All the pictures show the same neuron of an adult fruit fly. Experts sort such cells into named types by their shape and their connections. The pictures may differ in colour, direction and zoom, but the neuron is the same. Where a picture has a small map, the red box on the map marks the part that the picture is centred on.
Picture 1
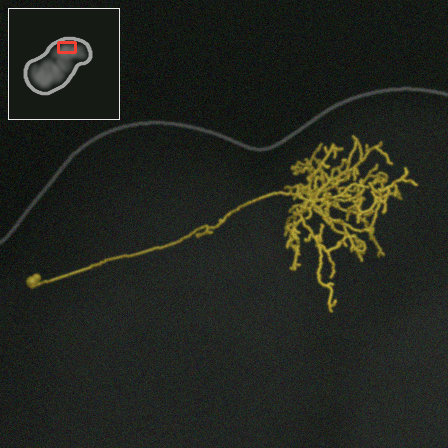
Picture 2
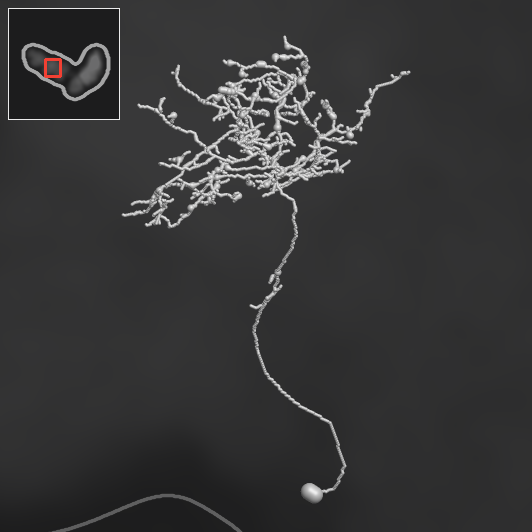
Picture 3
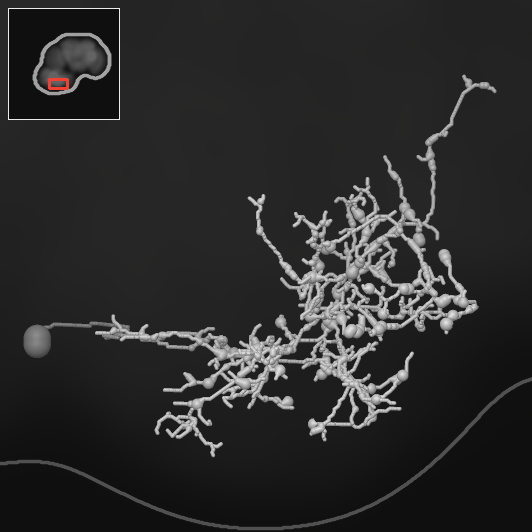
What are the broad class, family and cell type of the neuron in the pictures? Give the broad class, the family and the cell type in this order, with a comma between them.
nerve-cord intrinsic neuron, hemilineage 14A, IN14A079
